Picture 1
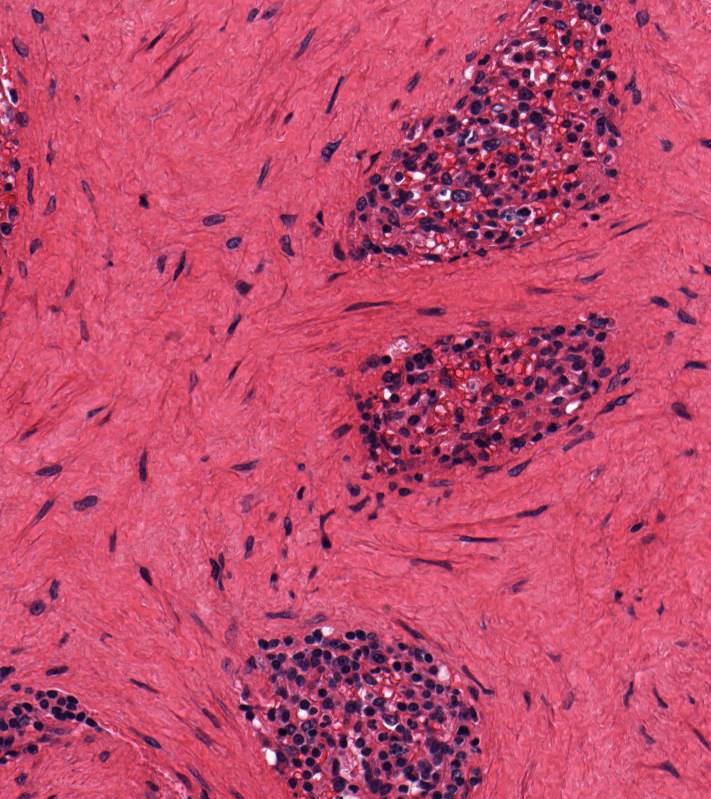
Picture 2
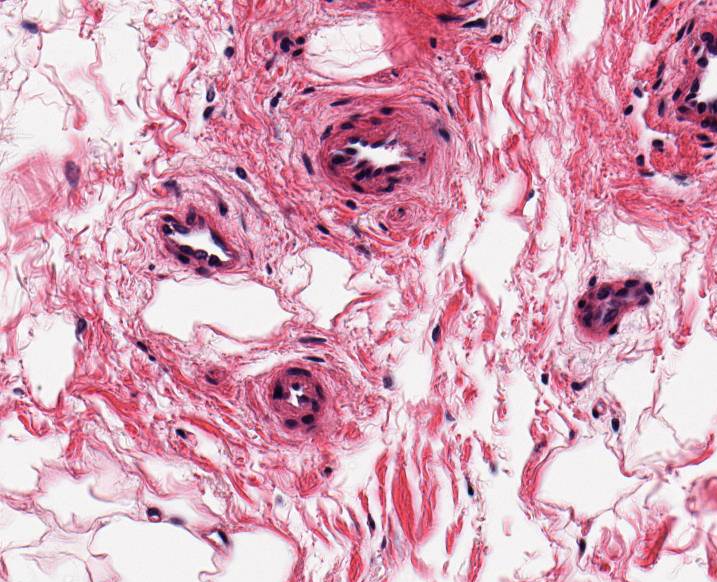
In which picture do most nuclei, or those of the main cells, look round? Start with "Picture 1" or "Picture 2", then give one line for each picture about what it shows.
Picture 1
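Picture 1: The clusters are made of small cells with dark, round nuclei and little visible cytoplasm.
Picture 2: The vessel walls are made of spindle-shaped smooth muscle cells arranged in concentric rings around the lumen.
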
